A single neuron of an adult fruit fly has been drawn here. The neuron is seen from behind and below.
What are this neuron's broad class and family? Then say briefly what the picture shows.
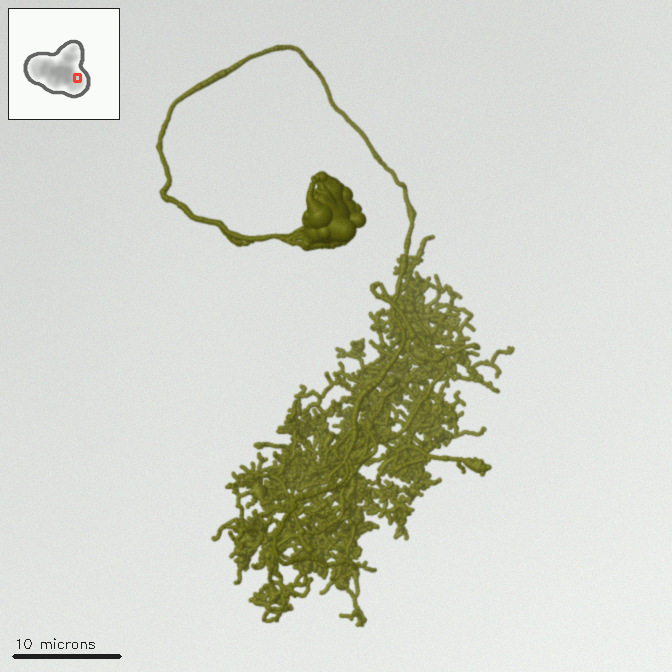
It is an optic-lobe intrinsic neuron. Its family is LPi. By the scale bar it is about 55 microns tall in this view. More than a hundred branch ends can be seen.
